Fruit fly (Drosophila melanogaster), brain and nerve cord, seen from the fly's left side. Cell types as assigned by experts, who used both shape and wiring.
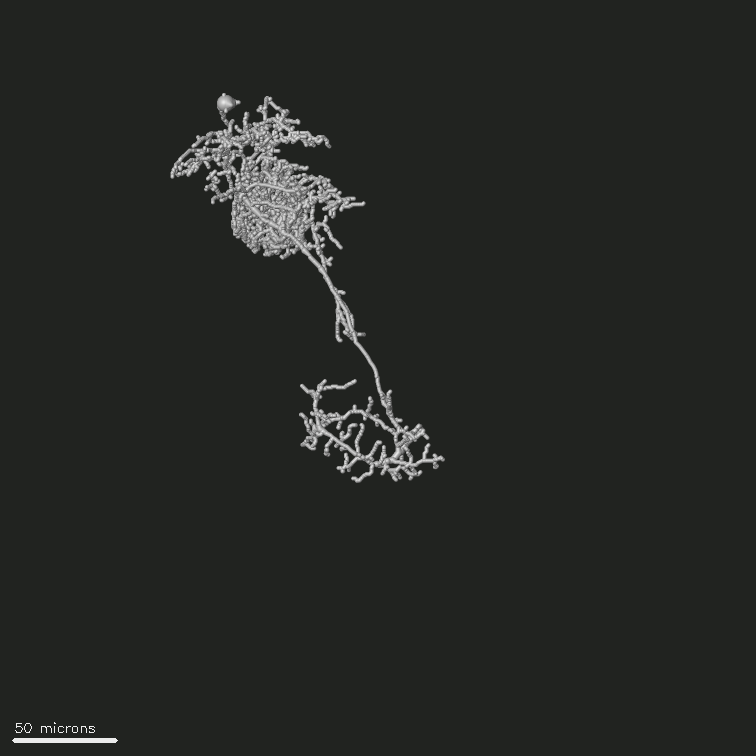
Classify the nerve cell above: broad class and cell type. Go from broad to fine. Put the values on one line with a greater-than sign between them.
central-brain intrinsic neuron > AOTU012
